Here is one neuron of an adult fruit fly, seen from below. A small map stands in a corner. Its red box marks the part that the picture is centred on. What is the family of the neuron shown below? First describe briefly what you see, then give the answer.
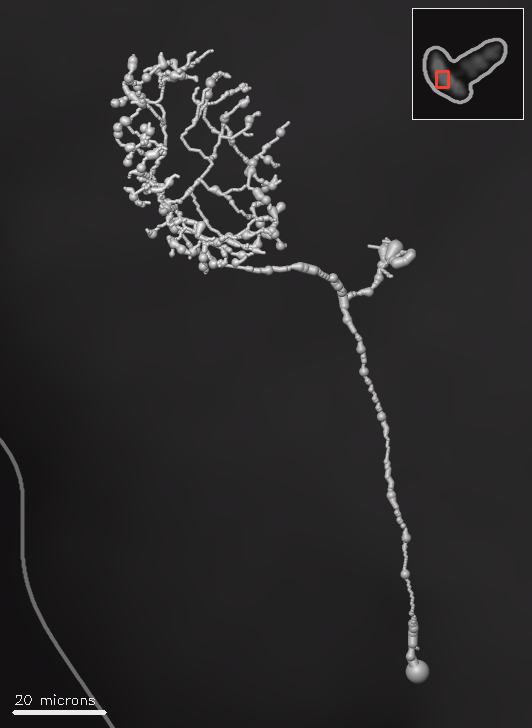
Its cell body lies at the lower right of the picture. By the scale bar it is about 140 microns tall in this view. The picture shows dozens of branch ends. It is a central-brain intrinsic neuron. Its family is hemilineage EBa1.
